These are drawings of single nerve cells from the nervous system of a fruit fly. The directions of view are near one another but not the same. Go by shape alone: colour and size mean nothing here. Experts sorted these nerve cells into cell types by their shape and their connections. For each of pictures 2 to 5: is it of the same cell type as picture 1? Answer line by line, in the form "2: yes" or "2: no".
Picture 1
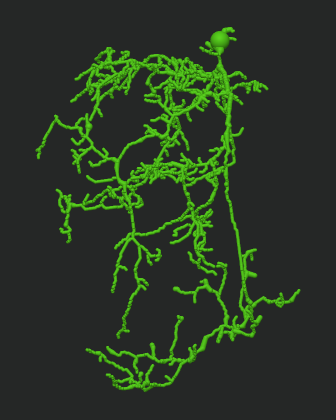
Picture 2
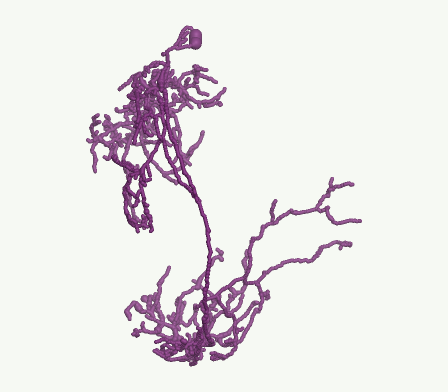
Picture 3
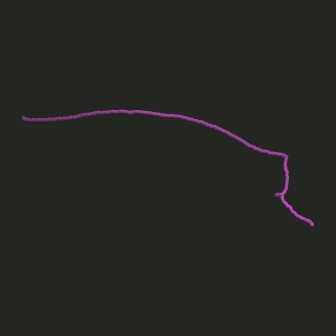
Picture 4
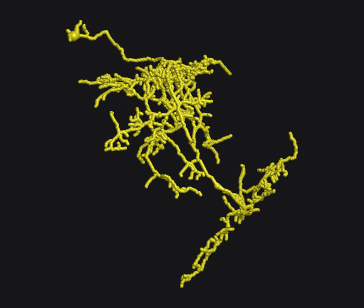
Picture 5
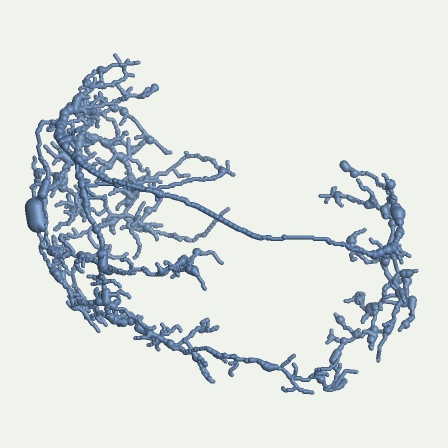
2: yes
3: no
4: yes
5: yes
